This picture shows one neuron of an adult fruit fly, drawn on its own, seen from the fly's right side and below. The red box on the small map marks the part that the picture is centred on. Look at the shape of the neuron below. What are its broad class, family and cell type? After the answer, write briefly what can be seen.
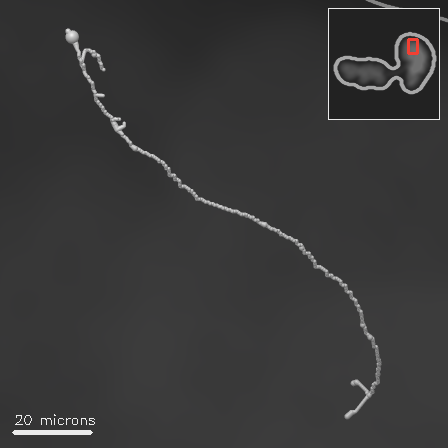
This is an optic-lobe intrinsic neuron. The family is L. Its cell type is L4. The cell body is at the upper left of the picture. From top to bottom in the picture it spans about 100 microns. There are a dozen or fewer branch ends.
